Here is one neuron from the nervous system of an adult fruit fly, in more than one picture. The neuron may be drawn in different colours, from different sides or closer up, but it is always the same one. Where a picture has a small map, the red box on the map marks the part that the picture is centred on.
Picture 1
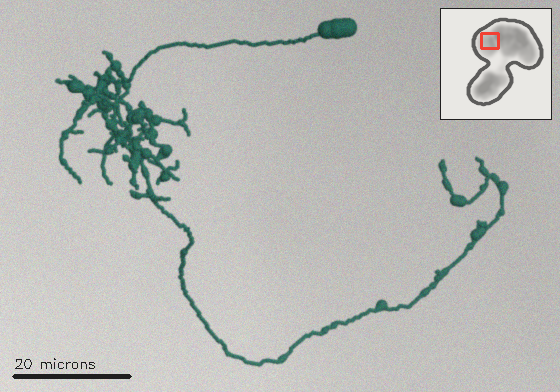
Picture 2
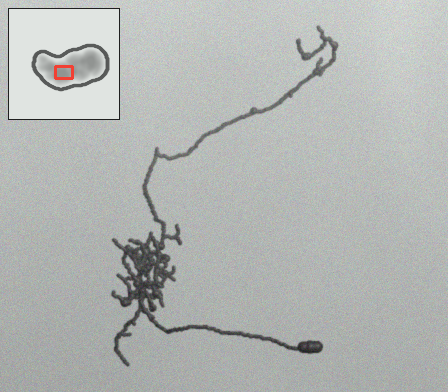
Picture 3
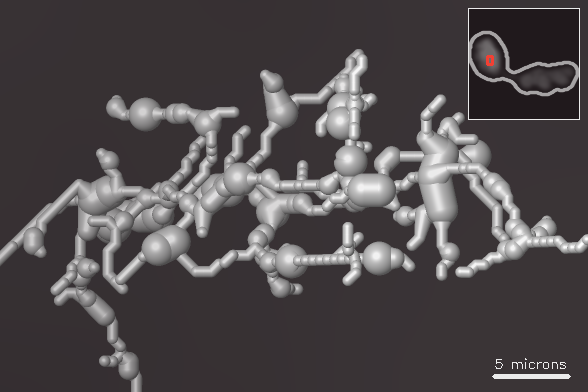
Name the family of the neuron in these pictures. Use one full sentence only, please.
Family assignment for this neuron is Tm.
